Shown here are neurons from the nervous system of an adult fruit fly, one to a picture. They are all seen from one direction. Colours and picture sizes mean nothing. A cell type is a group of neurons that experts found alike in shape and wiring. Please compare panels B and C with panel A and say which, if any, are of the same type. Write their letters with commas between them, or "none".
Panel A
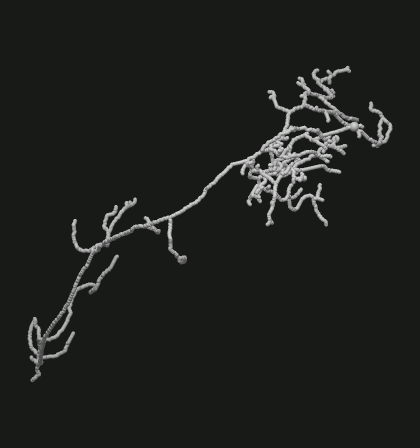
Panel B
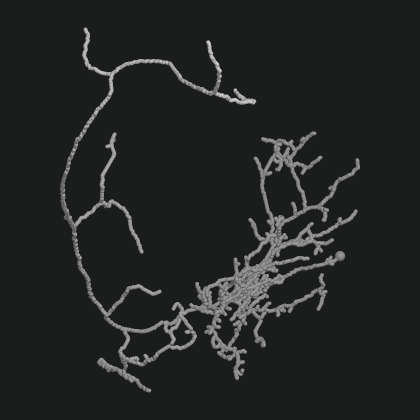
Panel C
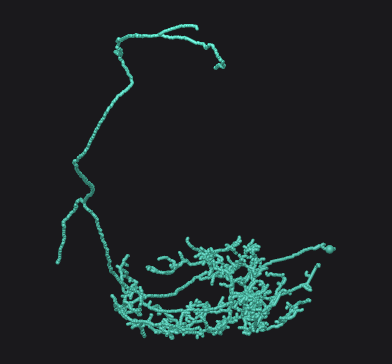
B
